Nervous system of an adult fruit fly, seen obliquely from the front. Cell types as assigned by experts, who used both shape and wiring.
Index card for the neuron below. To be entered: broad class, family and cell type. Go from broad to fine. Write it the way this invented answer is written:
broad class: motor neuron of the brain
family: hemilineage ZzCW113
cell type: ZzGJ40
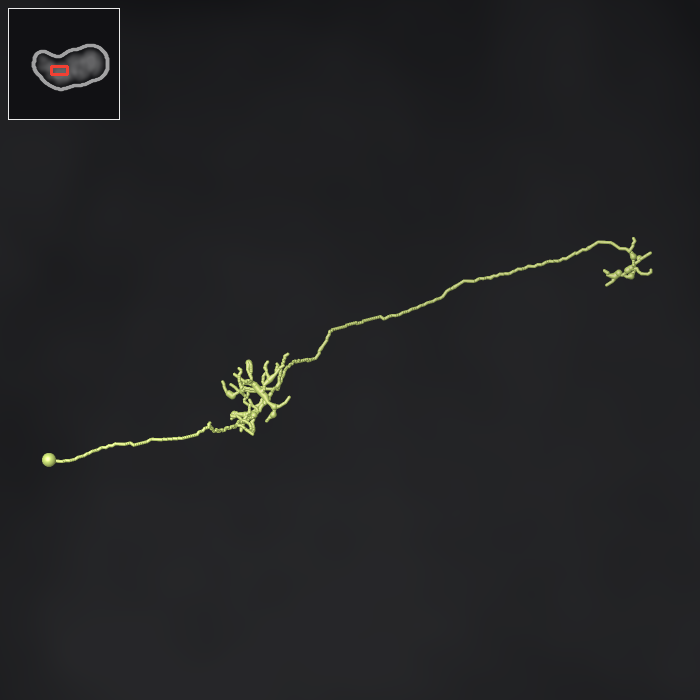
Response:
broad class: optic-lobe intrinsic neuron
family: Tm
cell type: Tm29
